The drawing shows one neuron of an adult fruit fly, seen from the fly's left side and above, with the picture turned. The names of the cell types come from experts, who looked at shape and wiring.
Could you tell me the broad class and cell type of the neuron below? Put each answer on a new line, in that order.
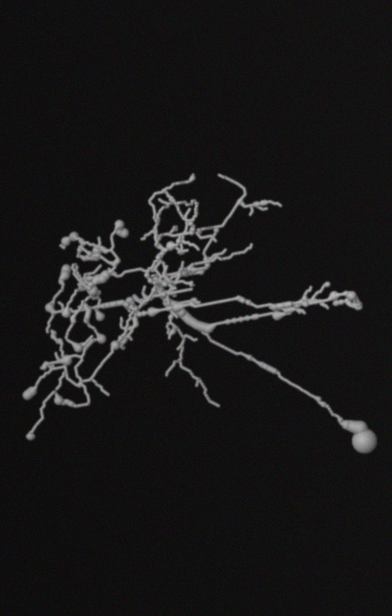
nerve-cord intrinsic neuron
INXXX440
